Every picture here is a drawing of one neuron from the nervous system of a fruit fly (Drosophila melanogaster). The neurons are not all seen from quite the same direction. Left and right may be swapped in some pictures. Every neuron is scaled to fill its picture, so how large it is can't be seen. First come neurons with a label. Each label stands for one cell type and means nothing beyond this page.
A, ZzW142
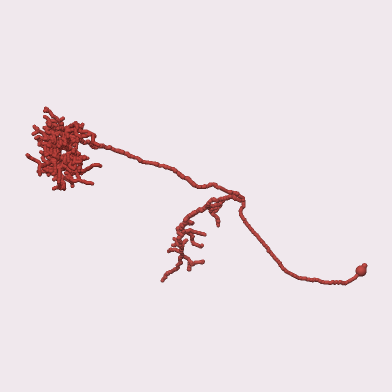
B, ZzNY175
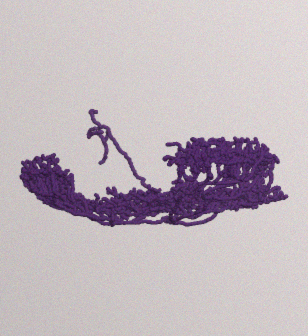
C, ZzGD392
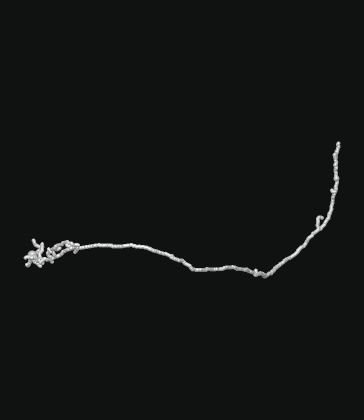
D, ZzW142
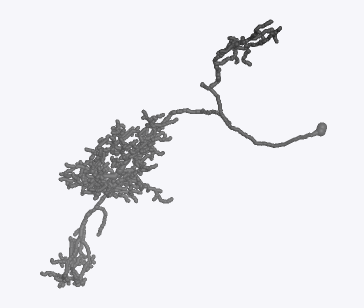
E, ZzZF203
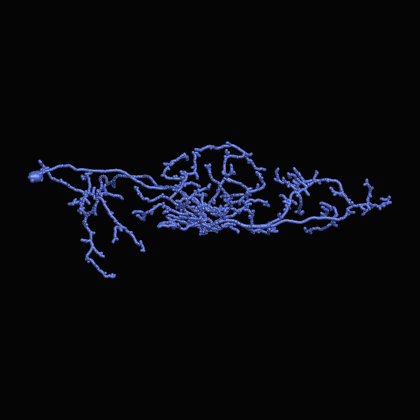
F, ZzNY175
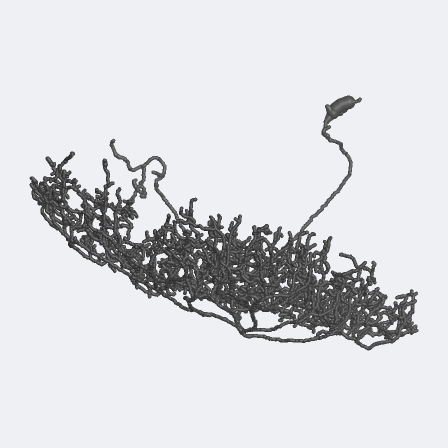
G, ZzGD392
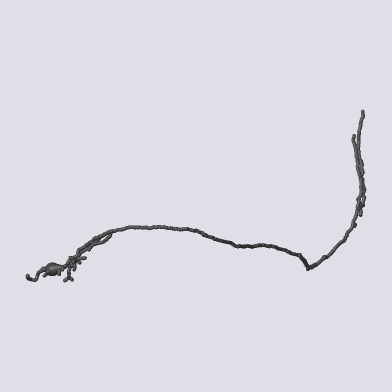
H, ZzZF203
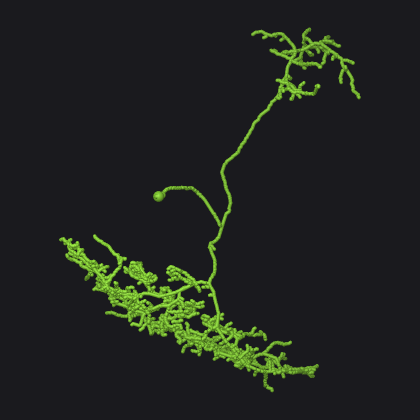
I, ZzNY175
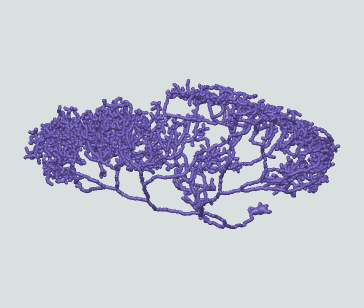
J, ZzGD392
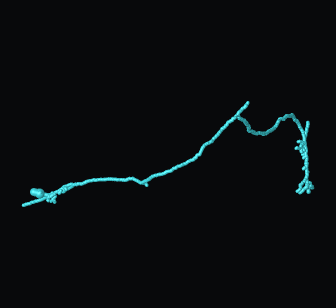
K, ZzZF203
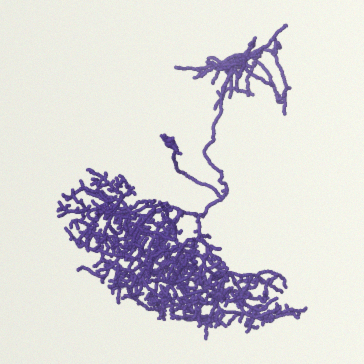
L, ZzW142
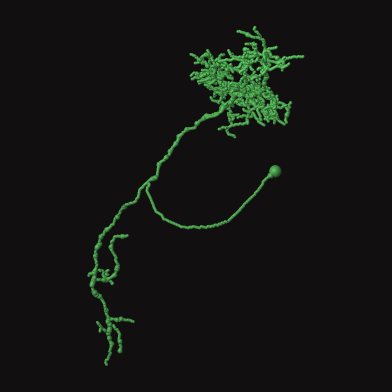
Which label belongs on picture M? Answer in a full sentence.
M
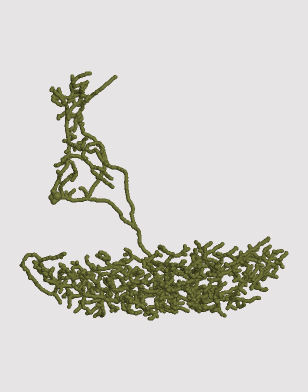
It belongs to ZzZF203.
